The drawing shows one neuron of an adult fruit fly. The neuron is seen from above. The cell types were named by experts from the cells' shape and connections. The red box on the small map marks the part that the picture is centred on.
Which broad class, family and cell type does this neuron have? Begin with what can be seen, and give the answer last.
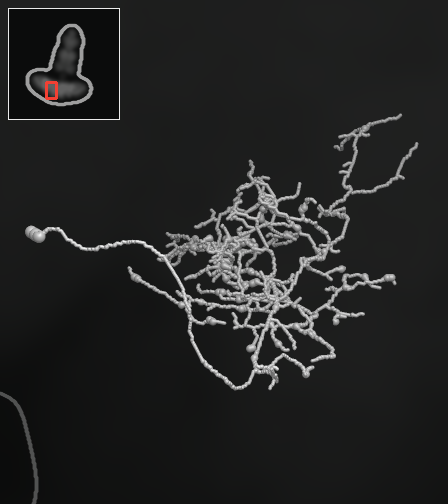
The picture shows dozens of branch ends. As drawn here it is wider than it is tall. Its broad class is central-brain intrinsic neuron. Its family is hemilineage AOTUv1_medial. Its cell type is LAL043_c.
